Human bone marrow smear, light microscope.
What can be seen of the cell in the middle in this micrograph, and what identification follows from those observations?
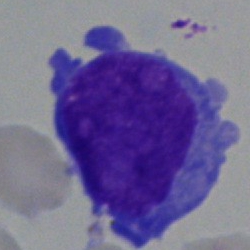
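See how irregular the outline is, with several rounded bulges along the edge and a rounded blue bleb sticking up from the top. The chromatin's deep purple and finely mottled. Cytoplasm is just a blue rim, widest on the right. So that one's a blast.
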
